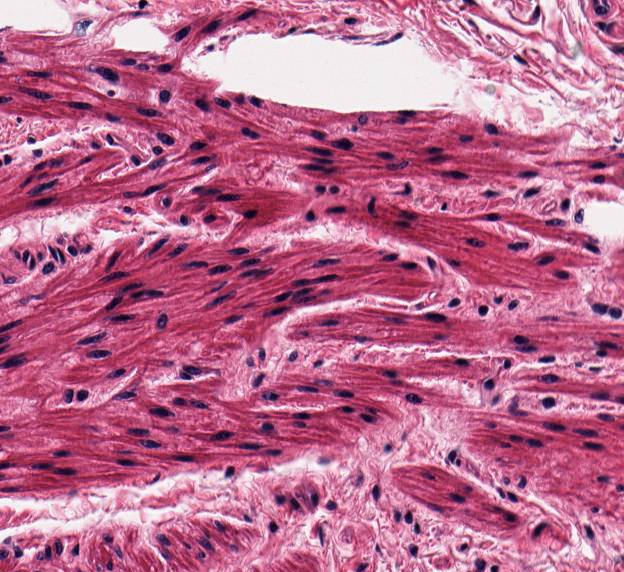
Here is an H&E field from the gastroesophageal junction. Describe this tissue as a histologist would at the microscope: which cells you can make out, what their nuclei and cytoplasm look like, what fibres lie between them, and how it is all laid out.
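The field shows bundles of spindle cells running mainly from left to right, with some slanting obliquely. These bundles consist of smooth muscle cells with elongated, blunt-ended, cigar-shaped nuclei. The nuclei are dark and evenly stained, and no large or irregular nuclei stand out. No epithelium is present anywhere in the field.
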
